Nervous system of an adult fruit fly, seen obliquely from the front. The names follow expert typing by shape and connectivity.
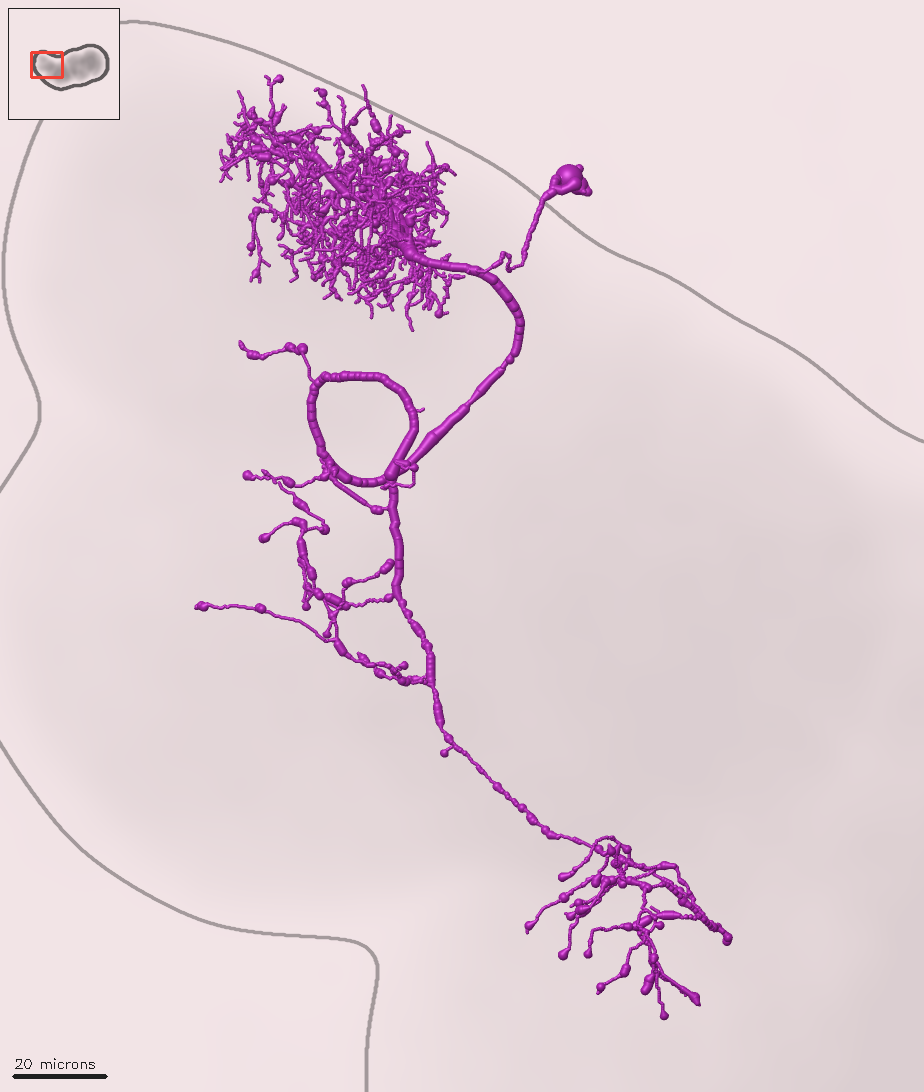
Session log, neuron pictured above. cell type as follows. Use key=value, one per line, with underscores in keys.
cell_type=INXXX122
